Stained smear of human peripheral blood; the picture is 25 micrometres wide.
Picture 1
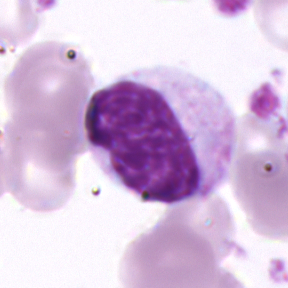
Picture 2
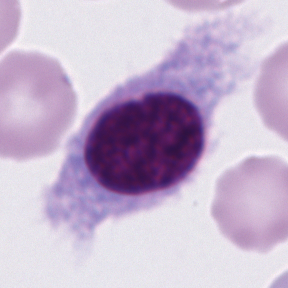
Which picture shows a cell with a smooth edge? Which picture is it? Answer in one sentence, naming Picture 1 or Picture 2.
Smooth is the outline of the cell in picture 1.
